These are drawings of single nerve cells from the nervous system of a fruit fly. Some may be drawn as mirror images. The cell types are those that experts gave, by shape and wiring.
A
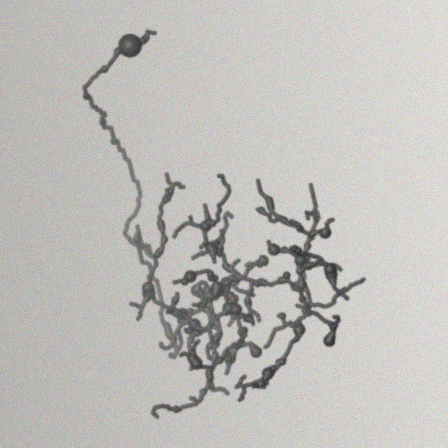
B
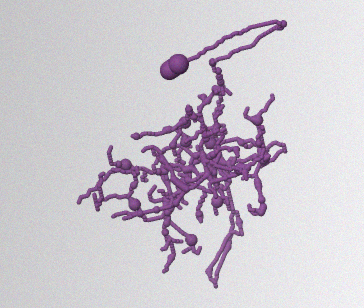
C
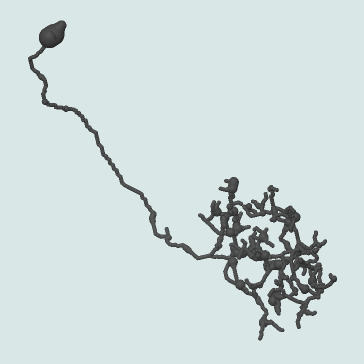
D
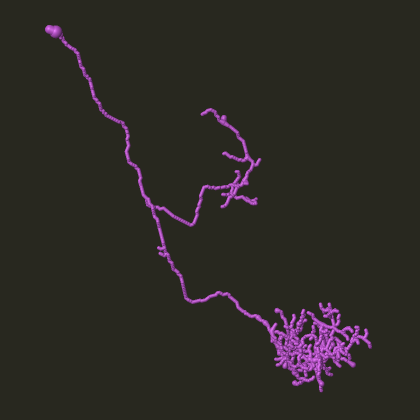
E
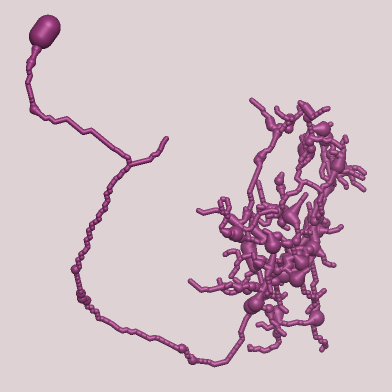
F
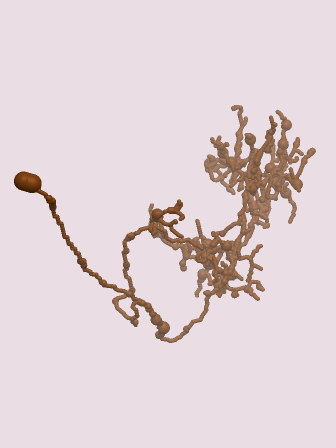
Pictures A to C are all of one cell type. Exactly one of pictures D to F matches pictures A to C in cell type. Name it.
E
